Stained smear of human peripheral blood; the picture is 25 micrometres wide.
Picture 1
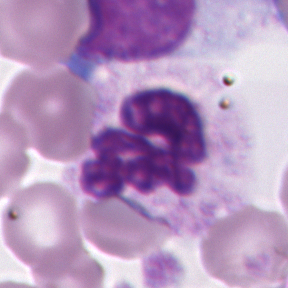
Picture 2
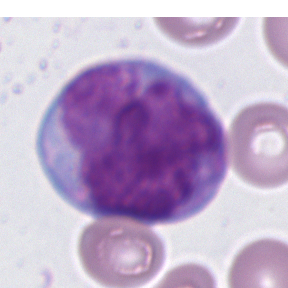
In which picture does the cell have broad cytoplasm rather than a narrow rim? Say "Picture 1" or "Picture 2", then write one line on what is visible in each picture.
Picture 1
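In picture 1: The cytoplasm is abundant and surrounds the nucleus widely.
In picture 2: The nucleus fills most of the cell, leaving a modest rim of cytoplasm.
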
